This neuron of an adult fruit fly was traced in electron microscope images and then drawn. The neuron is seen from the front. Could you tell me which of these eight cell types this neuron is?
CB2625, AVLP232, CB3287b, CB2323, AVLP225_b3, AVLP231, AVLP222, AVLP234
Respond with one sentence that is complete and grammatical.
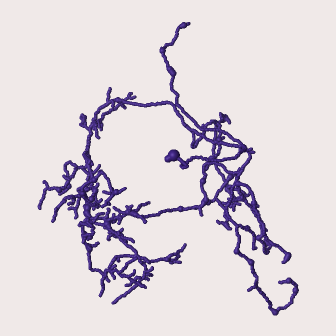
It is as CB2323 that this neuron is typed.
